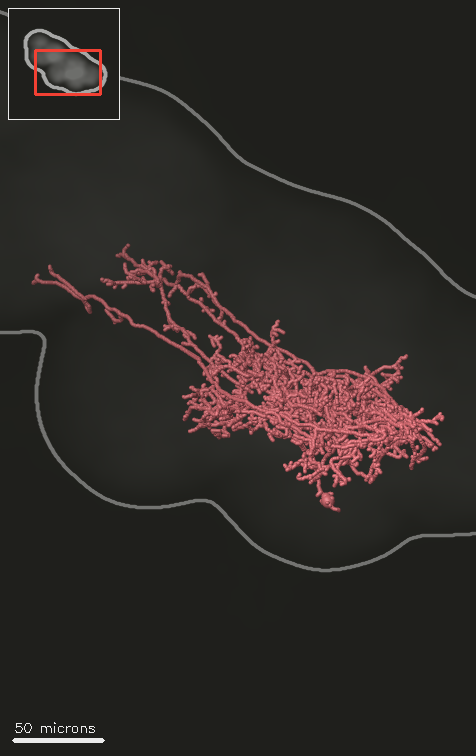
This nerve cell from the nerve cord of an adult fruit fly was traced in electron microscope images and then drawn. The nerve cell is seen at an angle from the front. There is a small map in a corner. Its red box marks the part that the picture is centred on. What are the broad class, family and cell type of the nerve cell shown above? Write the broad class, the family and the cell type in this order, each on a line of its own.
nerve-cord intrinsic neuron
hemilineage 00A
IN00A004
